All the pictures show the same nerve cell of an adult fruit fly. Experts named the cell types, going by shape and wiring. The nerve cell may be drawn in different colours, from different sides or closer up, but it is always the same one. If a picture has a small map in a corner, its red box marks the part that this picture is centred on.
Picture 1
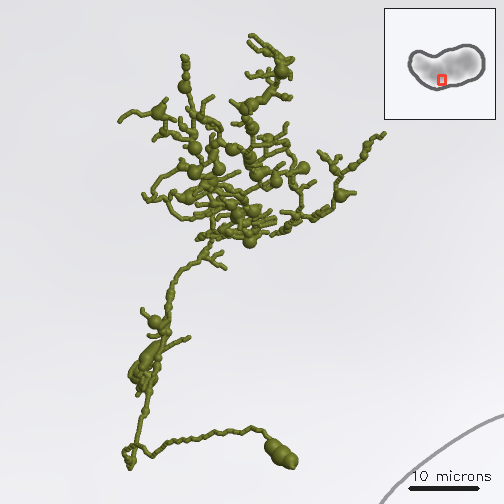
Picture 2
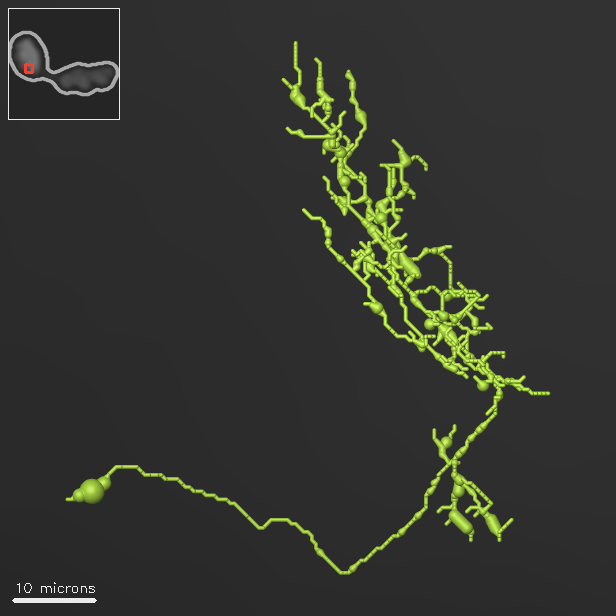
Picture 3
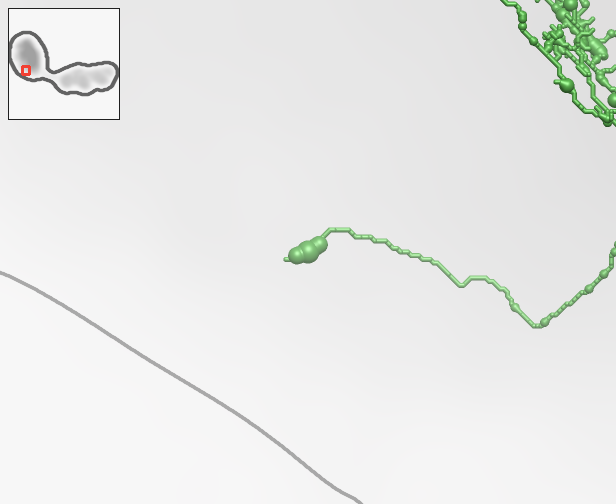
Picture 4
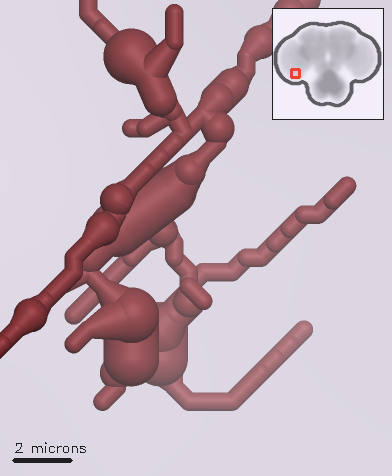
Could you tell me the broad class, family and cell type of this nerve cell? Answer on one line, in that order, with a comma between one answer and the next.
optic-lobe intrinsic neuron, Cm, Cm3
